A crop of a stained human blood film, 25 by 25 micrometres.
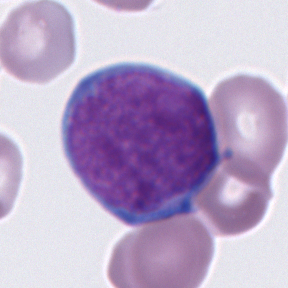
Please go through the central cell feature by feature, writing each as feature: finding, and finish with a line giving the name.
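Size: cell about 14 micrometres across
Shape: roughly round, smooth outline
Nucleus: round, no indentation or lobes, about 13 micrometres across
Proportion: nucleus fills about 80% of the cell's area
Chromatin: finely and evenly stippled, no coarse clumps
Cytoplasm: only a narrow rim around the nucleus
Identity: myeloblast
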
